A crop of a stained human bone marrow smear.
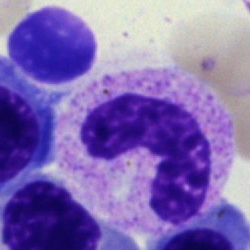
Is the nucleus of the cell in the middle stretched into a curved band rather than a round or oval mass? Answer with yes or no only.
Yes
